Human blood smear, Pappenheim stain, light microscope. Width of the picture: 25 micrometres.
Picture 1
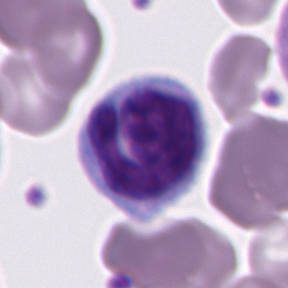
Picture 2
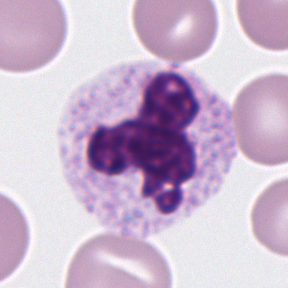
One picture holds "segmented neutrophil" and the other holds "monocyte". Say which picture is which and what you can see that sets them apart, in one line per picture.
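Picture 1: monocyte. No granules are visible in the cytoplasm.
Picture 2: segmented neutrophil. Fine granules are scattered evenly through the whole cytoplasm.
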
